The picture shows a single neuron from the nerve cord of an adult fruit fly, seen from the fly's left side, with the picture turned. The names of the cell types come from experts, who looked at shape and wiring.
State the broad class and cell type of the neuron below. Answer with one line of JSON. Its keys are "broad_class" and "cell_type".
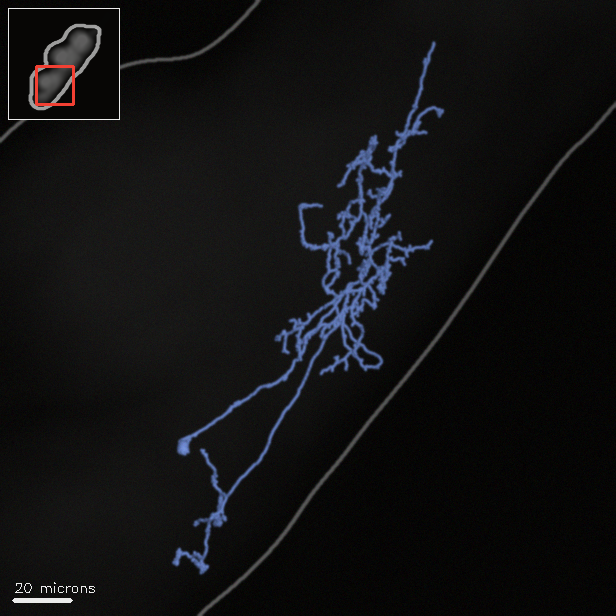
{"broad_class": "nerve-cord intrinsic neuron", "cell_type": "INXXX423"}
